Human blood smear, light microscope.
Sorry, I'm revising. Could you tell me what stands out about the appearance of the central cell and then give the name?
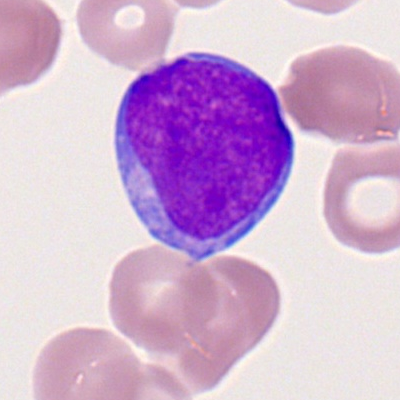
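You'll see the outline is smooth and rounded, coming to a slight point at the bottom. On the left, a paler, nearly colourless zone of cytoplasm lies against the nucleus. The cytoplasm has no visible granules and no vacuoles. So, a myeloblast.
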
